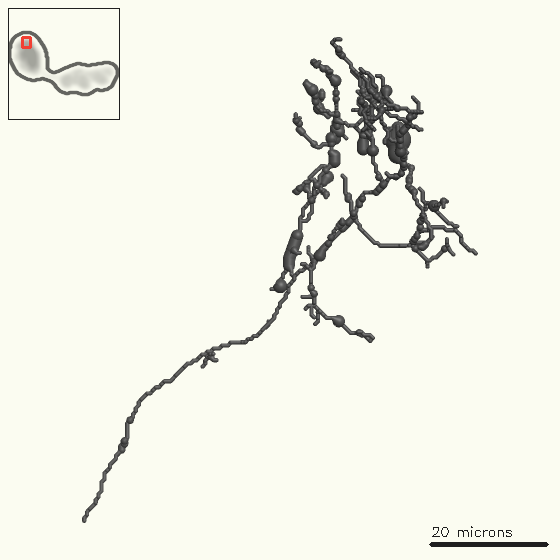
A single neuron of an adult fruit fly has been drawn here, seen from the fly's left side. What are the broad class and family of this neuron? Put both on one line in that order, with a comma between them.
central-brain intrinsic neuron, hemilineage SLPpm2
